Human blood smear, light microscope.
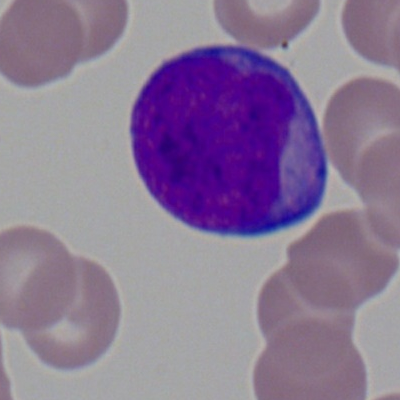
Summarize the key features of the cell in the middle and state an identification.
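Taking each point in turn, the outline is smooth and round. Cytoplasm comes next: a thin crescent of pale blue lies on the right side of the nucleus. No granules are visible in it, and no vacuoles are seen. The cell is a myeloblast.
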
